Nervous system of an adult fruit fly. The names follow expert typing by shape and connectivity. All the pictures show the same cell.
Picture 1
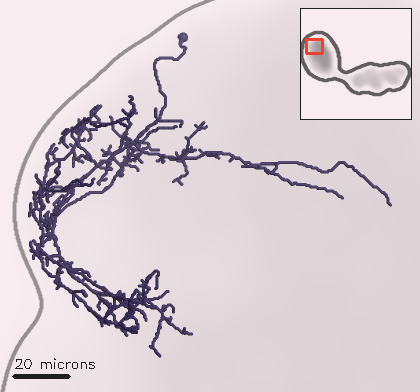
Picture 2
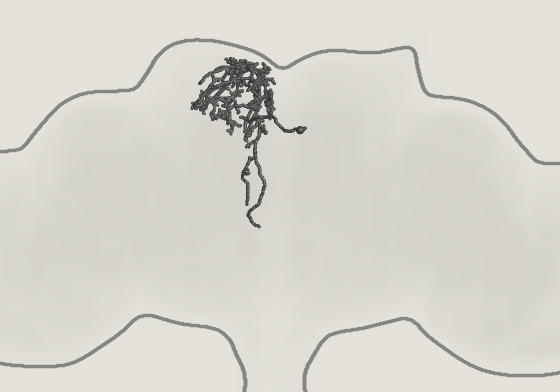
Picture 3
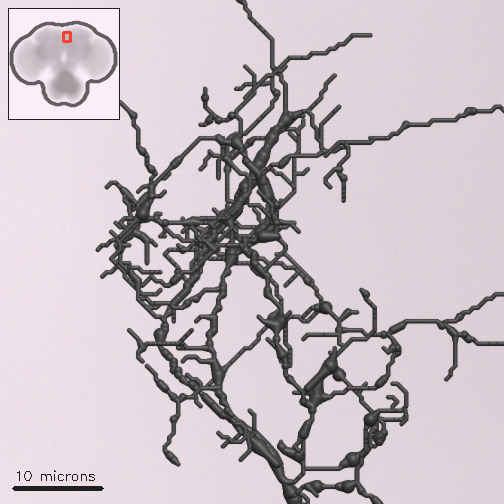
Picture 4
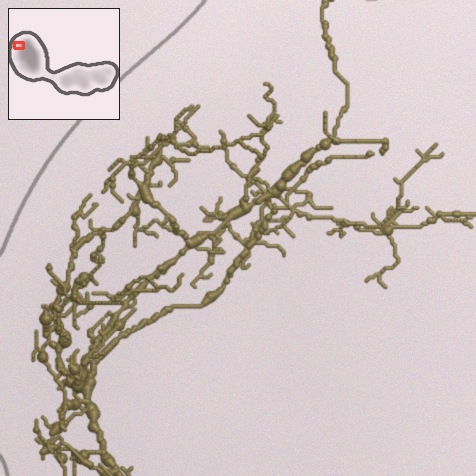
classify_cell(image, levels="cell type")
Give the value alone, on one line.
CRE028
